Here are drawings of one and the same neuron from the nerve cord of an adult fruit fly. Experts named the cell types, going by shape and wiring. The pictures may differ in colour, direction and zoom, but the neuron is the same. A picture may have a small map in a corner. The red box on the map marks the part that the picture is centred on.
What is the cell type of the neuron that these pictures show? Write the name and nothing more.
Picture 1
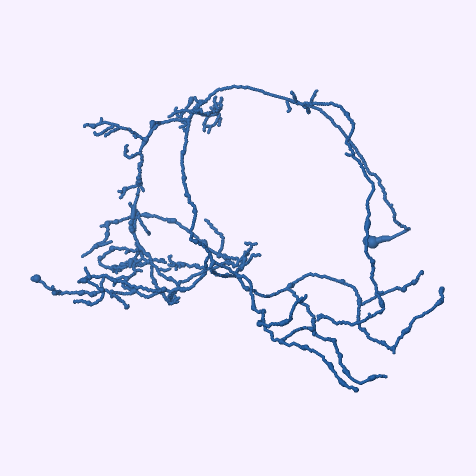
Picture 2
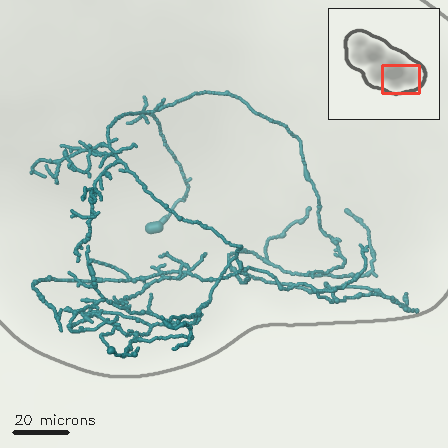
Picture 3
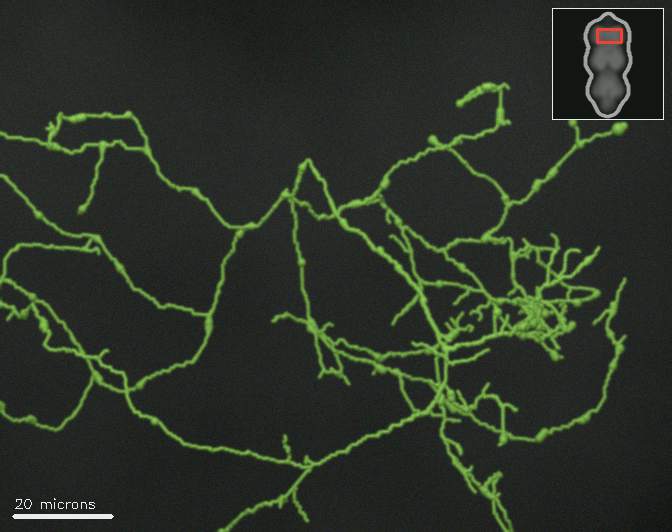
IN12B029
